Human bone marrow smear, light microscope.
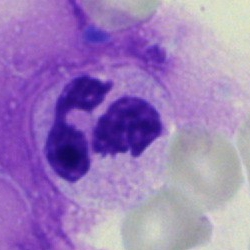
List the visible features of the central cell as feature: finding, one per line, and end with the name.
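Nucleus: split into separate lobes, it seems, not one mass
Chromatin: dark purple, coarsely clumped
Cytoplasm: plentiful, pale pinkish-lilac
Granules: fine and faint, filling the cytoplasm
Name: segmented neutrophil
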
